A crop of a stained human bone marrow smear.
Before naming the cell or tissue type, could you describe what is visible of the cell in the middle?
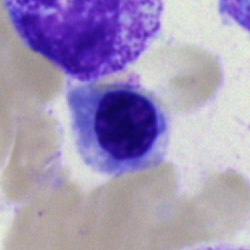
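Set off-centre toward the right, the nucleus leaves more cytoplasm on the left side. Its chromatin is dense, clumped and dark purple. Pale blue cytoplasm surrounds the nucleus as a moderate band rather than a thin rim. It is an erythroblast.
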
